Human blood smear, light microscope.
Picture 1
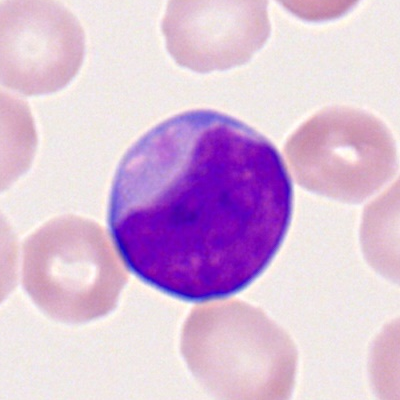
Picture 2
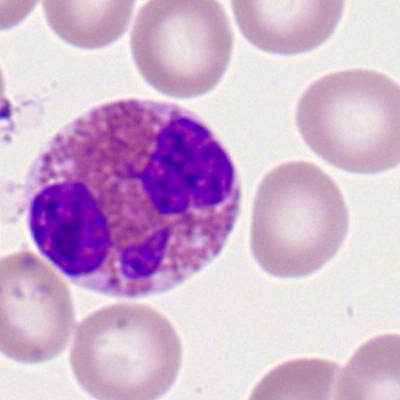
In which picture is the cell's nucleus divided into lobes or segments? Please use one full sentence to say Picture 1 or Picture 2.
The nucleus of the cell in picture 2 consists of two or more lobes.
